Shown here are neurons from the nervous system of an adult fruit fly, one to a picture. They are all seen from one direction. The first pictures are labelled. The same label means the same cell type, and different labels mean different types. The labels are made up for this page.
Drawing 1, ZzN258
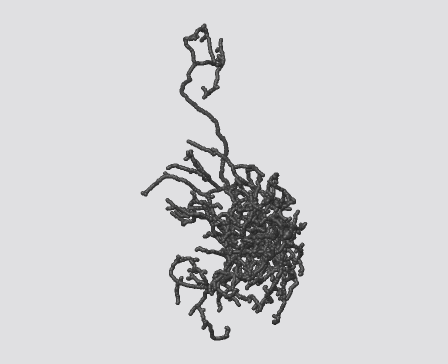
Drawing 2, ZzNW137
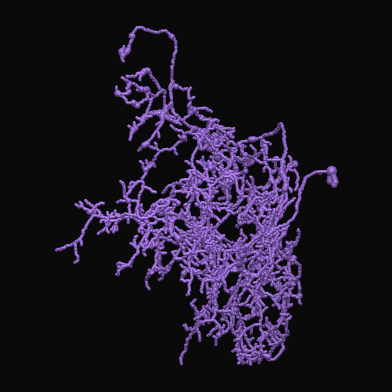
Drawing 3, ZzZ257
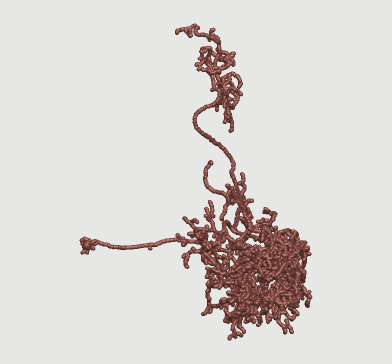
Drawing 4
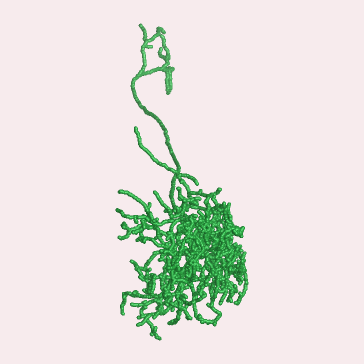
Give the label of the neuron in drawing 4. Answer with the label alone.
ZzN258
